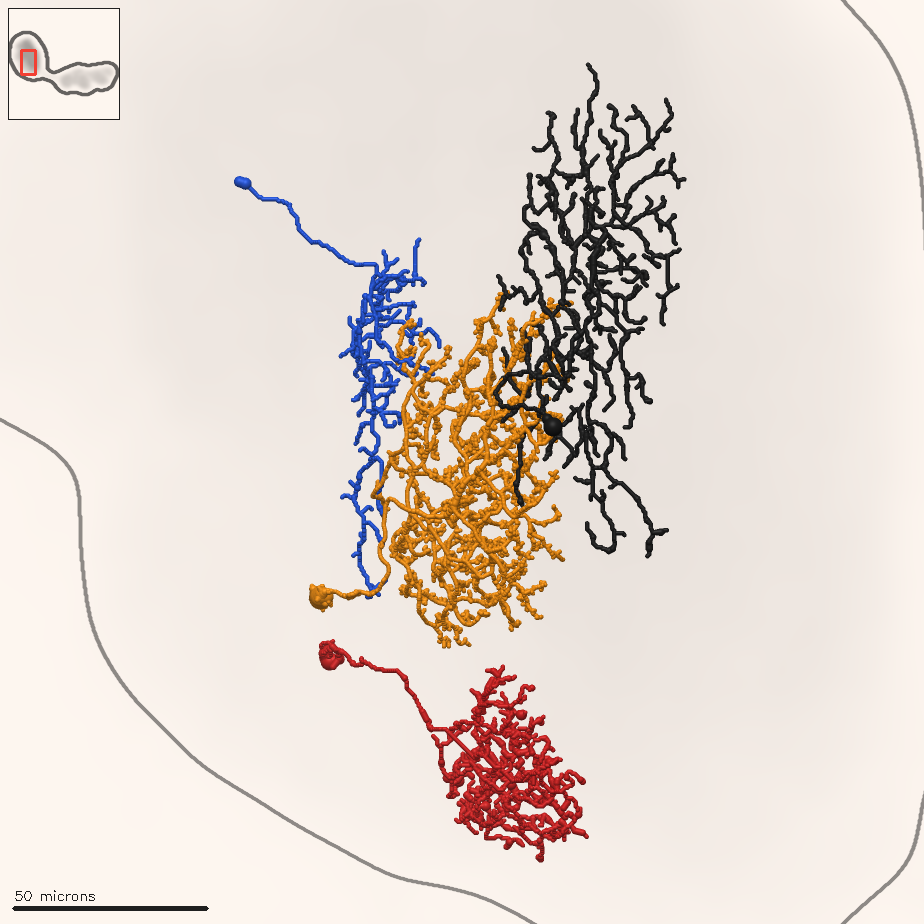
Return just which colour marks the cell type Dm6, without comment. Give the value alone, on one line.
orange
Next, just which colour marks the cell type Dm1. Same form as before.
red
